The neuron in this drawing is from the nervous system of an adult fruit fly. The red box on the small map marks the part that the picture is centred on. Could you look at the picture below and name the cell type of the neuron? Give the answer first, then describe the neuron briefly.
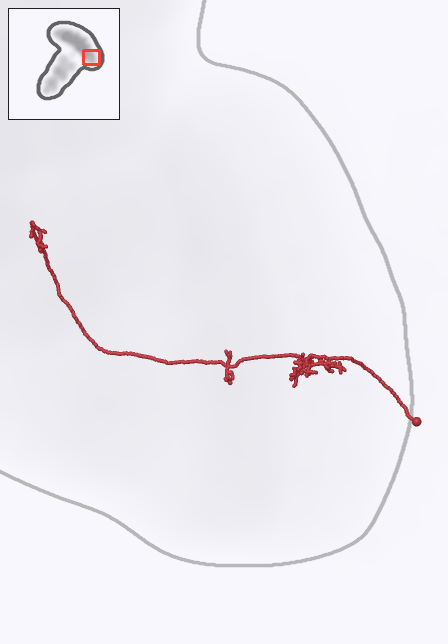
The cell type is Tm20. Its broad class is optic-lobe intrinsic neuron. As drawn here it is wider than it is tall.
